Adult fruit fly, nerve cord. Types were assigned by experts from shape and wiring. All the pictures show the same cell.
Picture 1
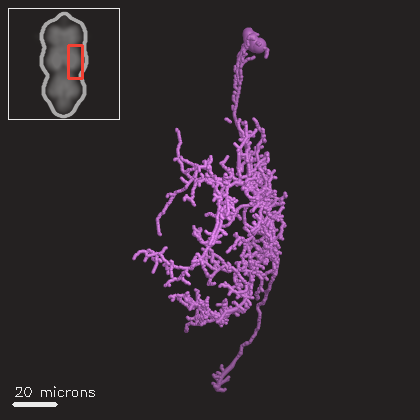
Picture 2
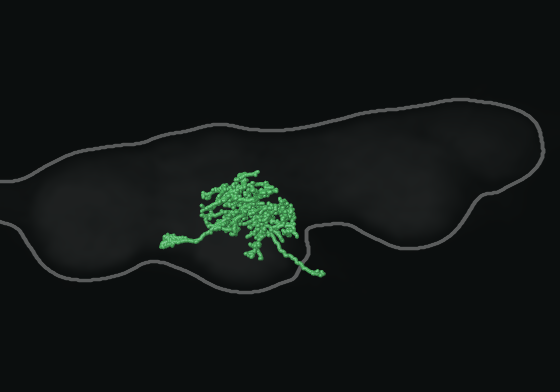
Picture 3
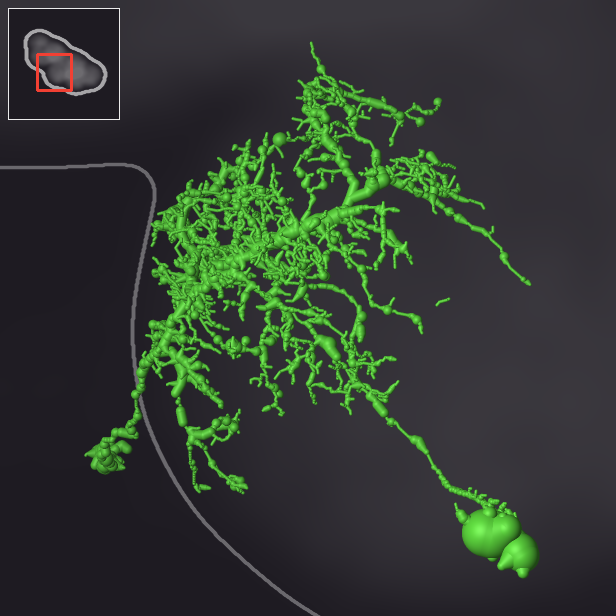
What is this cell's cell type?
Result: Sternal anterior rotator MN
